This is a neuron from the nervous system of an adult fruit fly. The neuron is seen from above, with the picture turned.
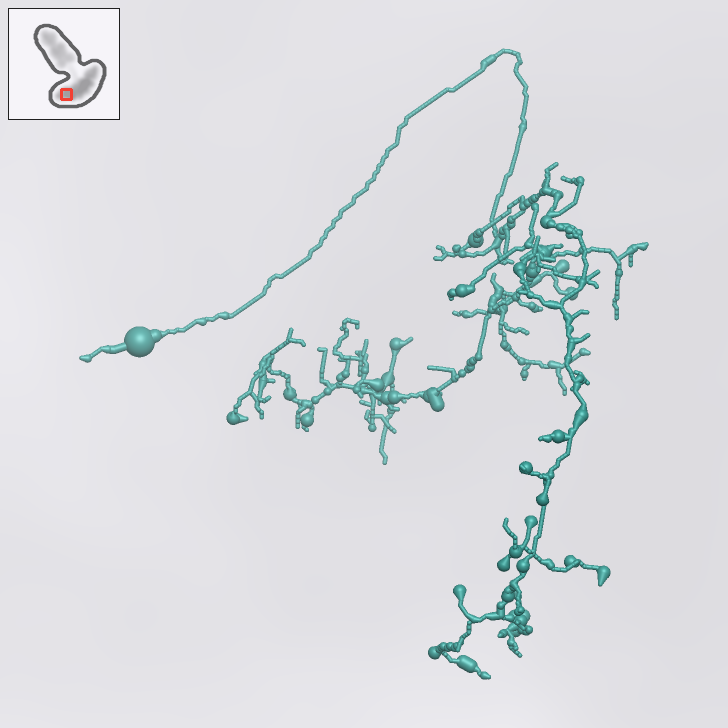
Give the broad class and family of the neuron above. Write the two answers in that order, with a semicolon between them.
central-brain intrinsic neuron; hemilineage SLPp&v1_posterior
